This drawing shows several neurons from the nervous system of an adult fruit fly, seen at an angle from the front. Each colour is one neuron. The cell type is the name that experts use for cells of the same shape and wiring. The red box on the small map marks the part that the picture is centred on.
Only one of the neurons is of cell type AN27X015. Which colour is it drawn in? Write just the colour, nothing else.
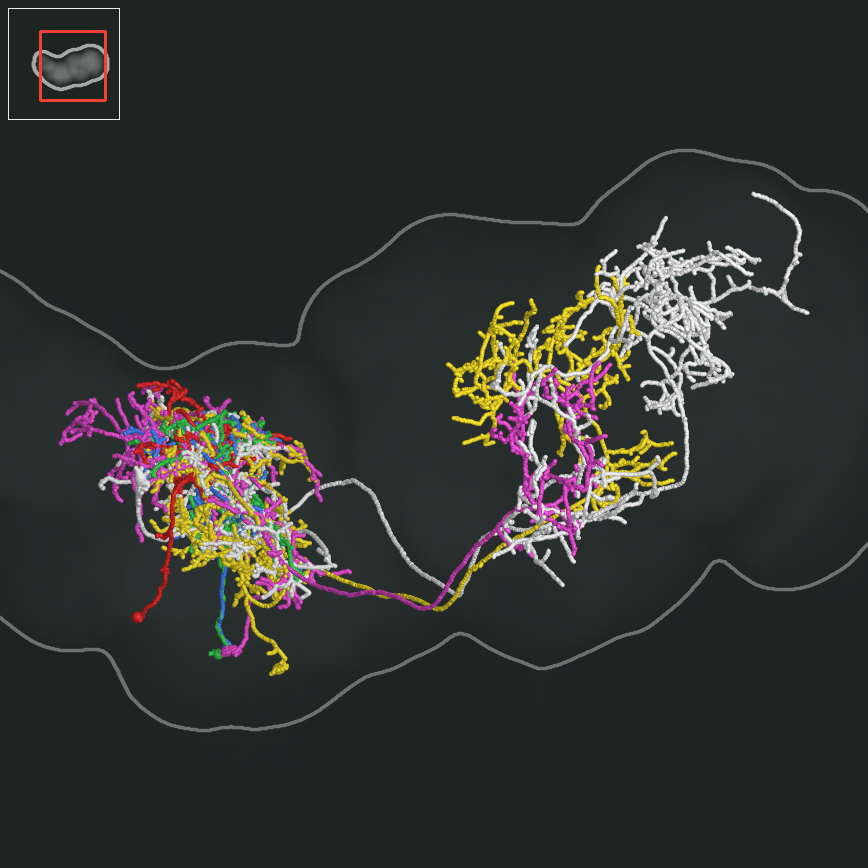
magenta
